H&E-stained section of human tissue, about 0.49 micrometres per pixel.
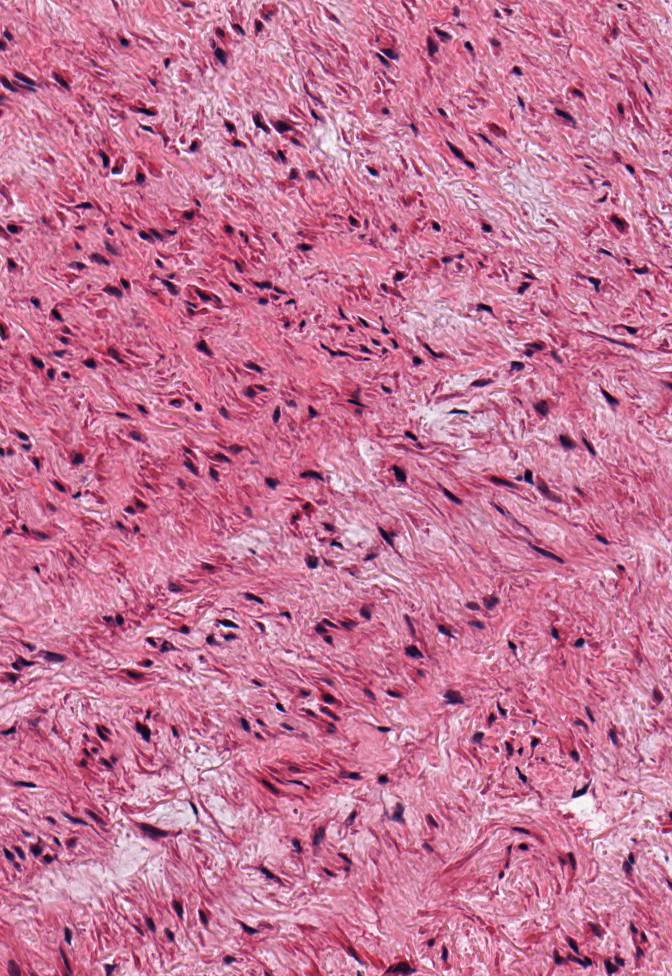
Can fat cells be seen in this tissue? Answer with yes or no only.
No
